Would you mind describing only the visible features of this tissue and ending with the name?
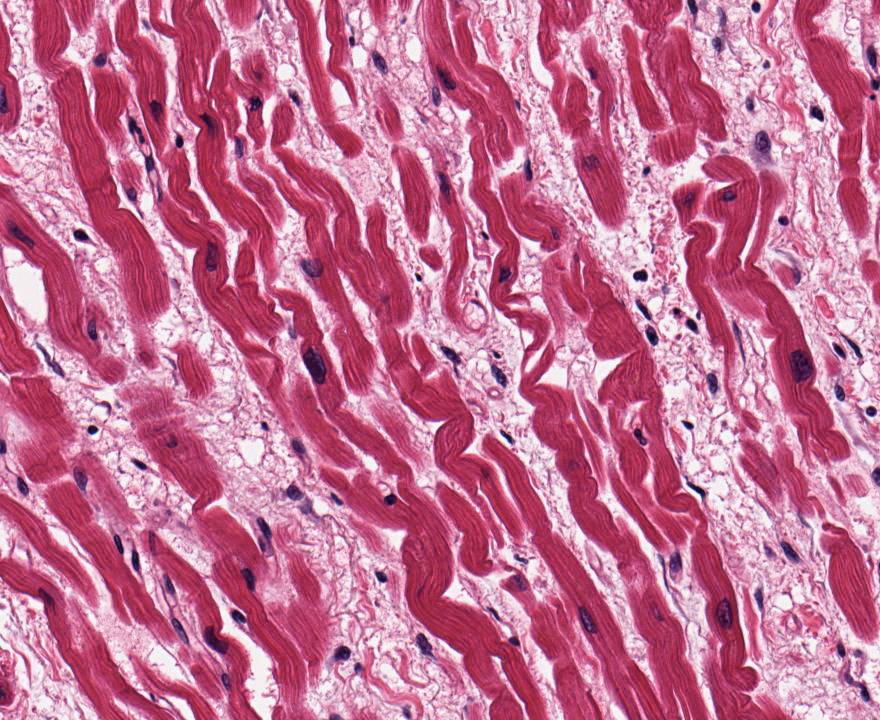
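See how some muscle fibres branch and join their neighbours. Each fibre's nucleus sits centrally; several, near the centre and at the right edge, are large, dark and elongated. The cytoplasm stains deep red with fine lengthwise lines. This is the atrial appendage of the heart.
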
